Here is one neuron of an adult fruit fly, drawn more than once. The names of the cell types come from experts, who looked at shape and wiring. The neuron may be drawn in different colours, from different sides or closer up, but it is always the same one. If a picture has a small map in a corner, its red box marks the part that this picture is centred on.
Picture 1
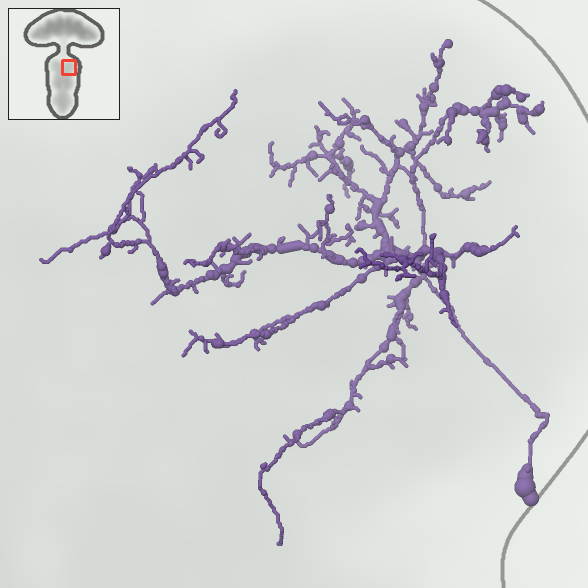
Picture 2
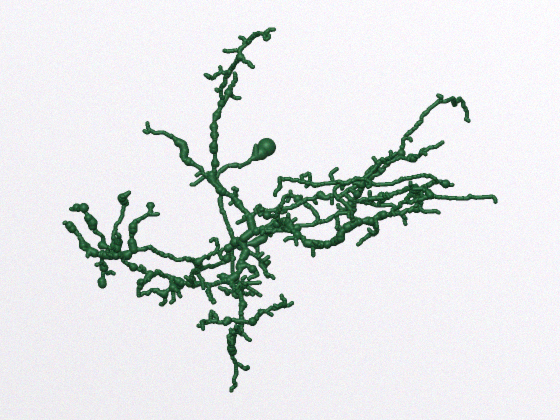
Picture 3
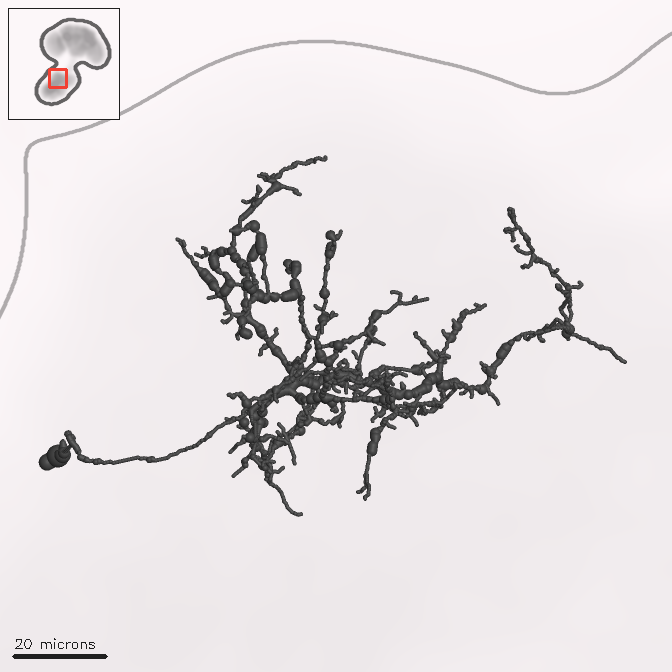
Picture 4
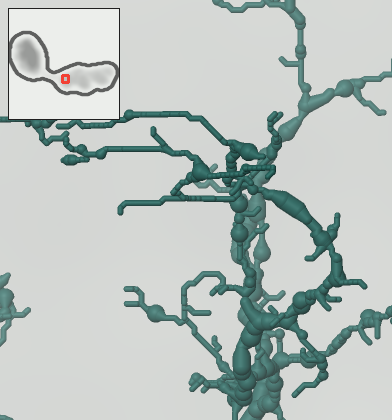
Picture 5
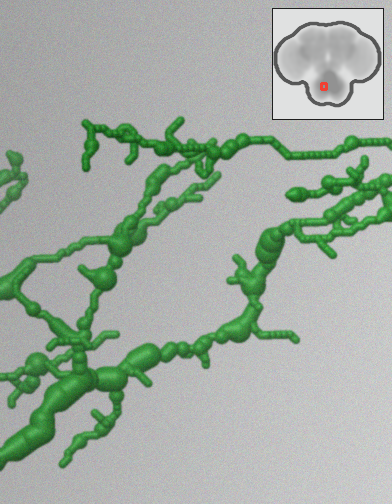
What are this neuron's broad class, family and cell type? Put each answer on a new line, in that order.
nerve-cord intrinsic neuron
hemilineage 20A.22A
IN20A.22A036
